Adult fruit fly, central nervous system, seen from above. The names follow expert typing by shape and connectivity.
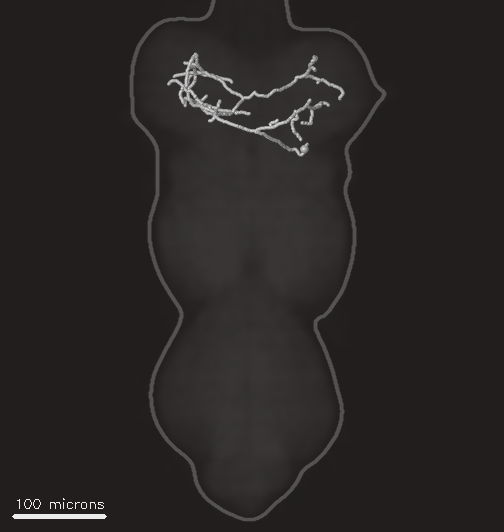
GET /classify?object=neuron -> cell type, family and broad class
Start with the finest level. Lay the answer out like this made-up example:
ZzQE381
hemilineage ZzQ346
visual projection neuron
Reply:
IN12B038
hemilineage 12B
nerve-cord intrinsic neuron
